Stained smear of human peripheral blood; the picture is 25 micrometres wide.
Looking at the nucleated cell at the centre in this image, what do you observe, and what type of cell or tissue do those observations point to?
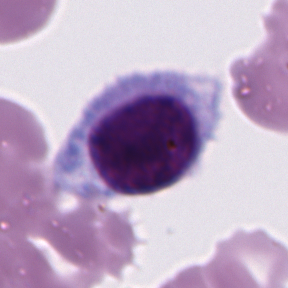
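Notice how irregular and ragged the border is, fringed with fine hair-like projections. The nucleus is round to oval, without indentation or lobes, and its chromatin stains dark purple and looks fairly condensed. No distinct coarse granules show in the cytoplasm. You are looking at a hairy cell.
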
